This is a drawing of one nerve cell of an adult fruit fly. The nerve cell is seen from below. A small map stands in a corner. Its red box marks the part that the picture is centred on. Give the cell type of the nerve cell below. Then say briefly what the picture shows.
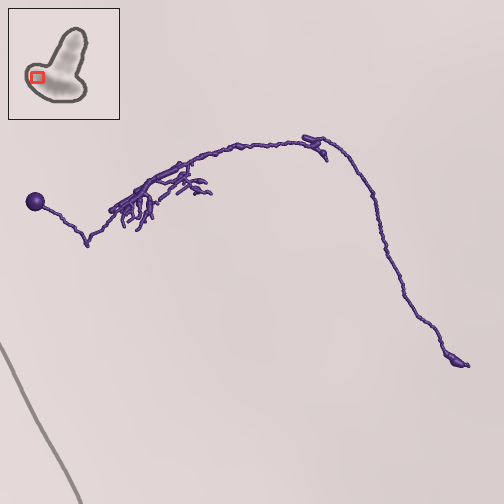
The cell type is Tm2. This is an optic-lobe intrinsic neuron. Its cell body lies on the left of the picture. In this view it is wider than it is tall.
